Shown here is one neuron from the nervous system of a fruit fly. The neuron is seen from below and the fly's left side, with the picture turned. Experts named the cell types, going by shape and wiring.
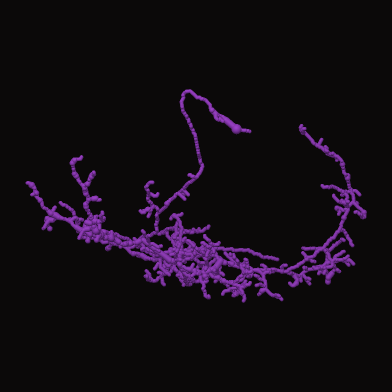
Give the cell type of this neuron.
IN13A034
